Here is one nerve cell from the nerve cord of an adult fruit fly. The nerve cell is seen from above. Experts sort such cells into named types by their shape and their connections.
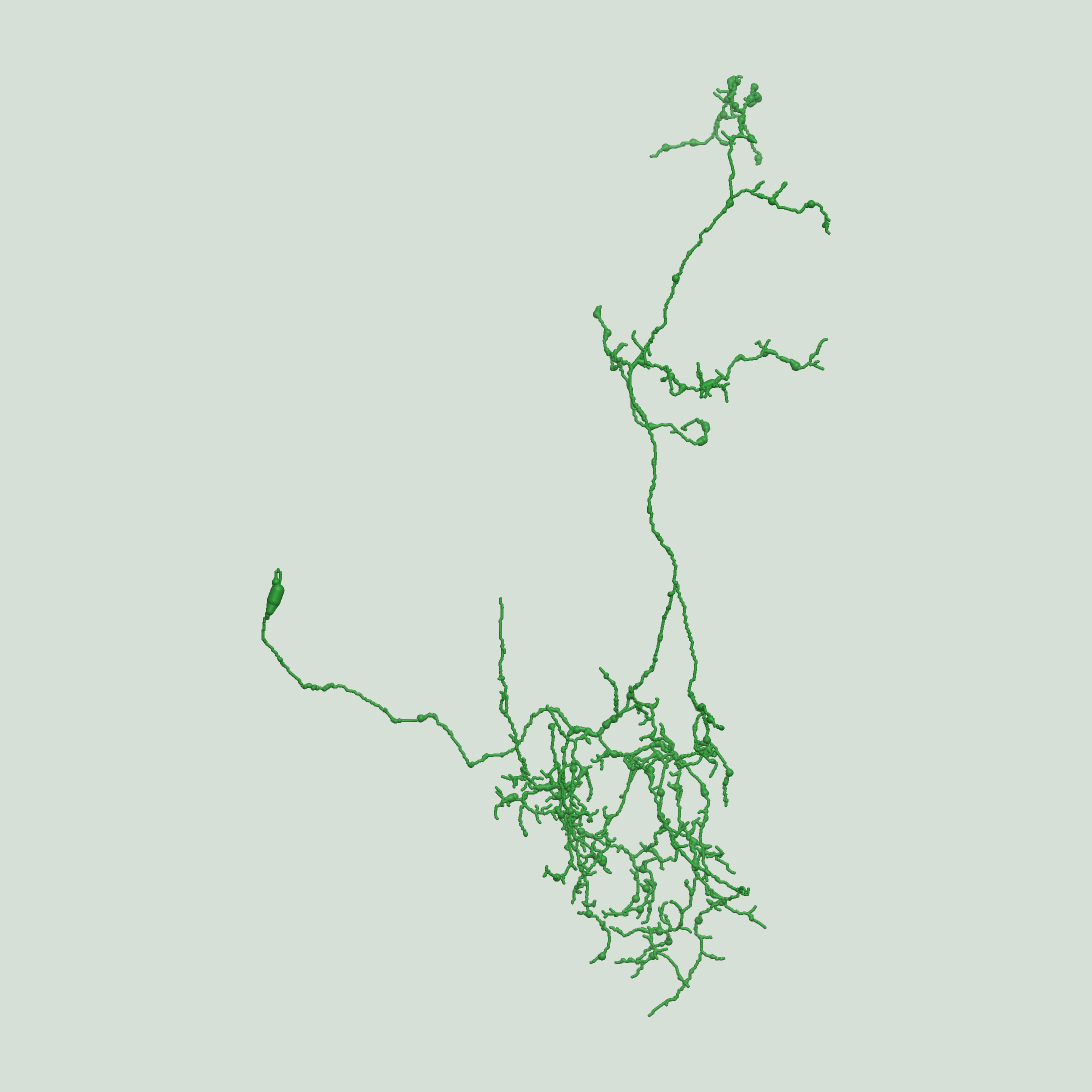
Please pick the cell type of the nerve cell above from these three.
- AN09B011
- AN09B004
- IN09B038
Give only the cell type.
IN09B038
